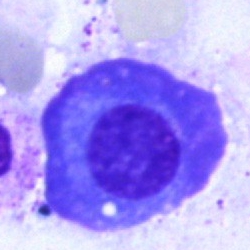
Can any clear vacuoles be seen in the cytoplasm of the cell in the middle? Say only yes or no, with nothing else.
Yes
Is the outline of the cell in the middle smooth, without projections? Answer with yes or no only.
No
